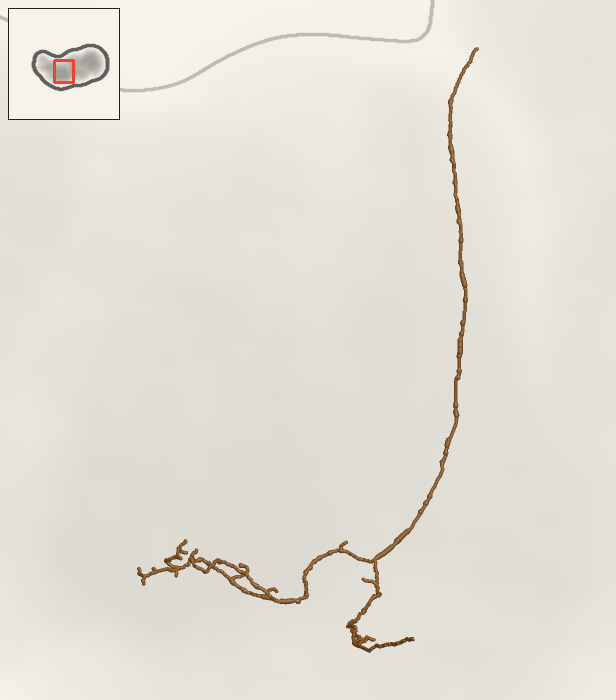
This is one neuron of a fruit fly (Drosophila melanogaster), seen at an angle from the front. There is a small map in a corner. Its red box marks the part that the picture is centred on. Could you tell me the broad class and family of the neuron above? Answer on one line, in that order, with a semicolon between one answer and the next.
sensory neuron entering the nerve cord; class mechanosensory tactile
